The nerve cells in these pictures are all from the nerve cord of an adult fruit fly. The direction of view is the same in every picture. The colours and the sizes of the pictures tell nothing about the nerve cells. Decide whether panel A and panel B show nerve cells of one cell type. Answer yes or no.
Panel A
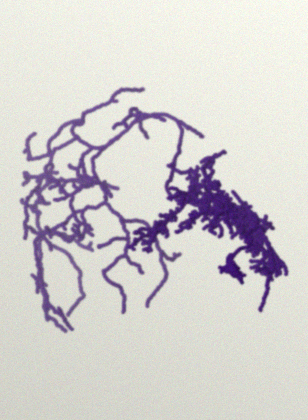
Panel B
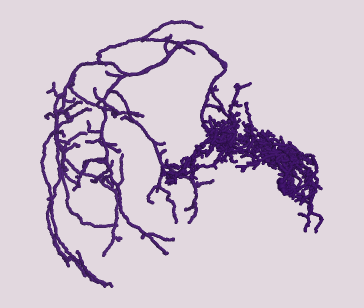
yes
